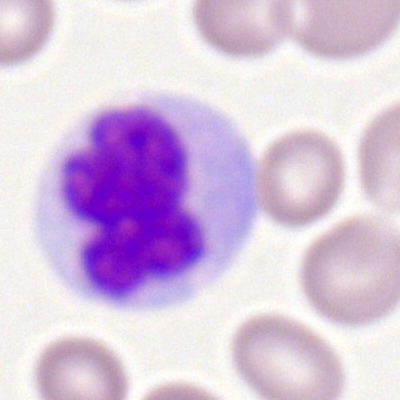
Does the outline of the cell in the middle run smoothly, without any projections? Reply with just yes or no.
Yes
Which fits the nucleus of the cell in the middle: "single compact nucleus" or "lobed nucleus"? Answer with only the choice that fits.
Lobed nucleus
